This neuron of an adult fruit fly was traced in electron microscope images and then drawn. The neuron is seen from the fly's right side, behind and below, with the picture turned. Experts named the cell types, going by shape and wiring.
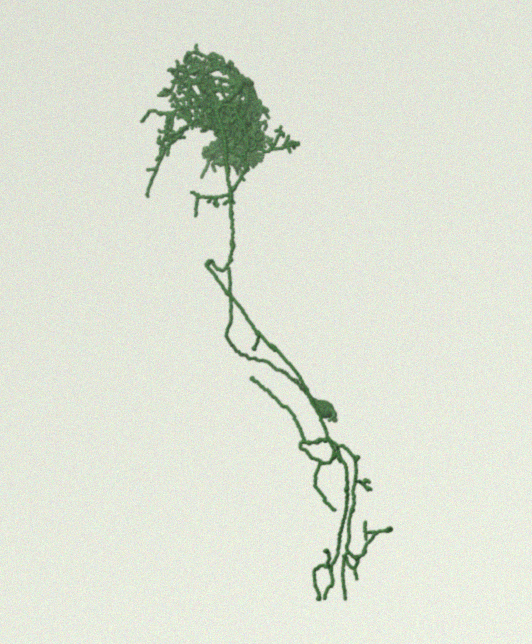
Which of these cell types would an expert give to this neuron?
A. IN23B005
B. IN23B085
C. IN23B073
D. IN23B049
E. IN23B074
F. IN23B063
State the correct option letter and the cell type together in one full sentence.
Cell type IN23B005 is what the neuron is, as option A states.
